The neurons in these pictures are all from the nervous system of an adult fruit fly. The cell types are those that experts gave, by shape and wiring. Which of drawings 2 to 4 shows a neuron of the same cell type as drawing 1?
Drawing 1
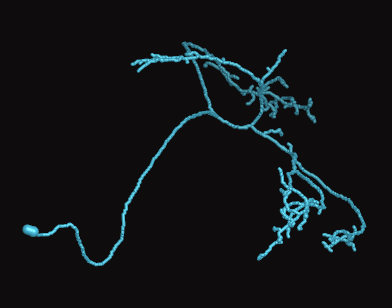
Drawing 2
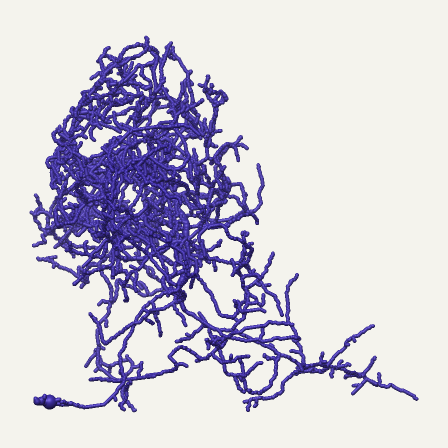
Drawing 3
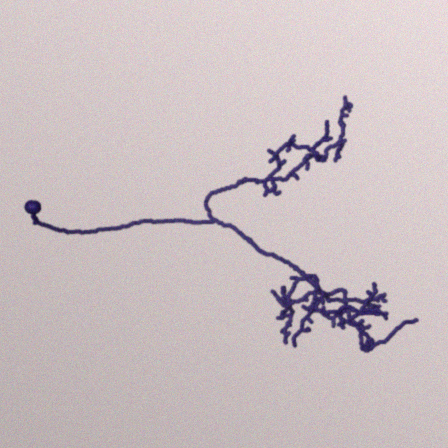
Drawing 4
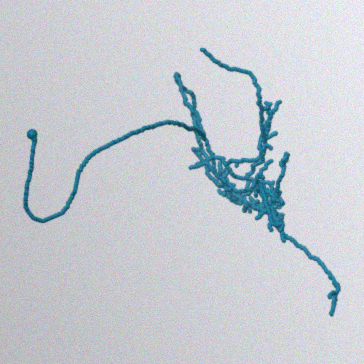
Drawing 4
